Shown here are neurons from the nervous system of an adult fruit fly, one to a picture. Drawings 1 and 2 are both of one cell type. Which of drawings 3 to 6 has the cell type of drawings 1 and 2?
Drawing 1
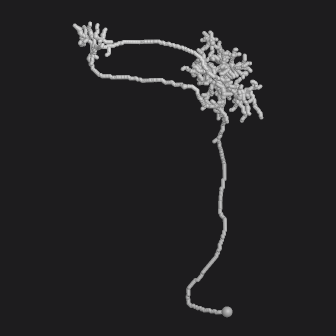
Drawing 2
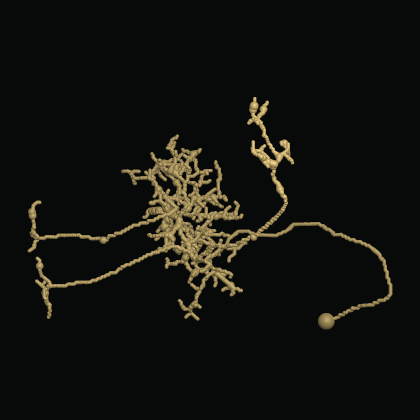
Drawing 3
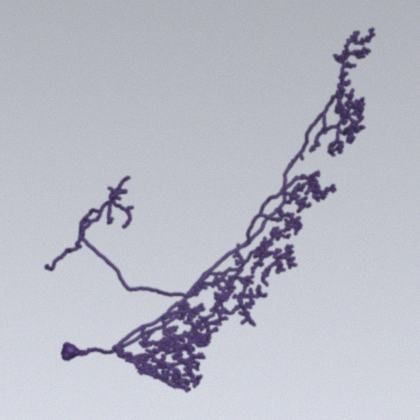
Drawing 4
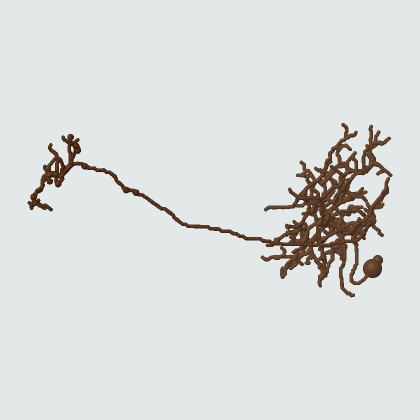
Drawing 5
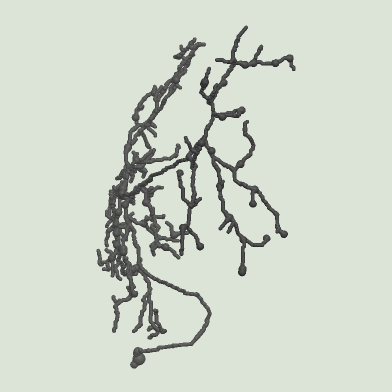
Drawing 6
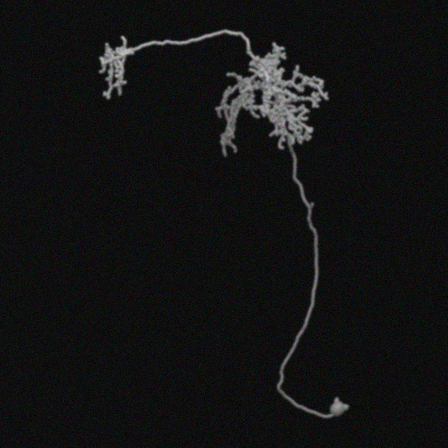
Drawing 6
